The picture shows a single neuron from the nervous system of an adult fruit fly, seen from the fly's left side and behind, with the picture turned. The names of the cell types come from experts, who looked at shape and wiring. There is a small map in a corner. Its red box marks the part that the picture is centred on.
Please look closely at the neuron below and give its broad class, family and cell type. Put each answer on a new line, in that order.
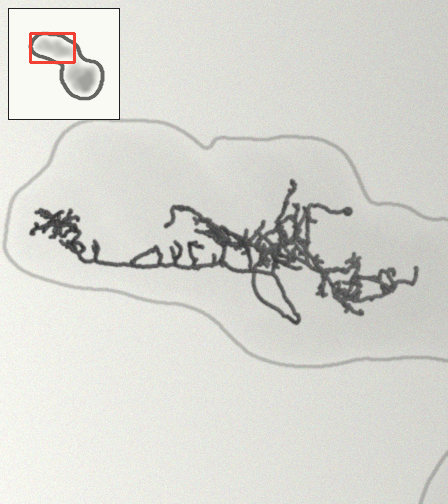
nerve-cord intrinsic neuron
hemilineage 14B
IN14B009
